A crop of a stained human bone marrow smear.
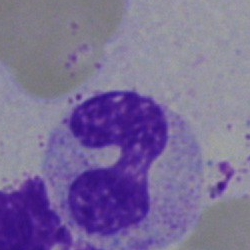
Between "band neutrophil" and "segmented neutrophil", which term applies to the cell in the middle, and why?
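This one is a band neutrophil, not a segmented neutrophil.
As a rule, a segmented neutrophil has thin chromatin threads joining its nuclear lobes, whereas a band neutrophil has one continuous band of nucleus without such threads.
Look at the nucleus here: it is bent into a curve, with a deep notch opening toward the left. Its chromatin is dark purple and coarsely clumped, with small paler patches.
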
